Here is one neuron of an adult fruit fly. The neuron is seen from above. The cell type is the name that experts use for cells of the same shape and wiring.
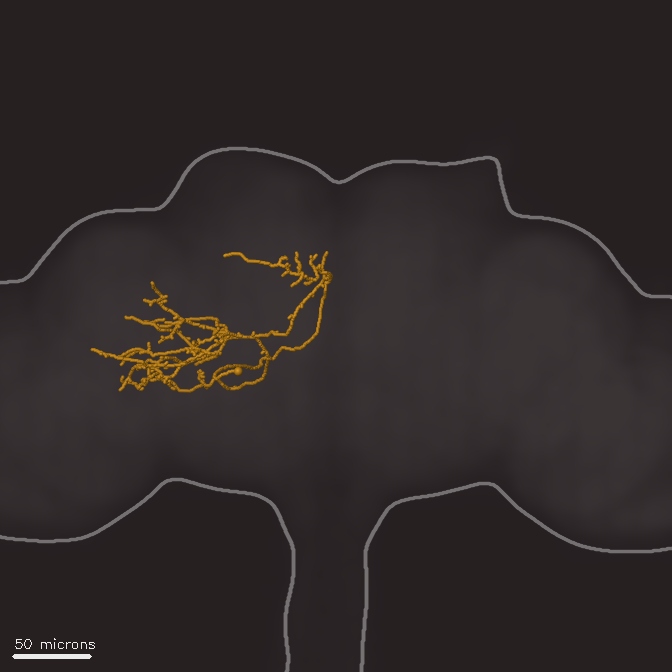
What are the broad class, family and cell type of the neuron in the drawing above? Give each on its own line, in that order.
central-brain intrinsic neuron
hemilineage CLp1
LHPD5e1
